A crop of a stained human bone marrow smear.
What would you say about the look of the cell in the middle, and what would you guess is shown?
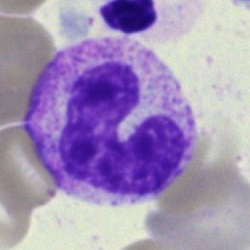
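Outline round, edge smooth. Nucleus kidney-shaped; deep notch opens to the right. Chromatin dark purple, coarsely clumped. Cytoplasm without vacuoles. Band neutrophil.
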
